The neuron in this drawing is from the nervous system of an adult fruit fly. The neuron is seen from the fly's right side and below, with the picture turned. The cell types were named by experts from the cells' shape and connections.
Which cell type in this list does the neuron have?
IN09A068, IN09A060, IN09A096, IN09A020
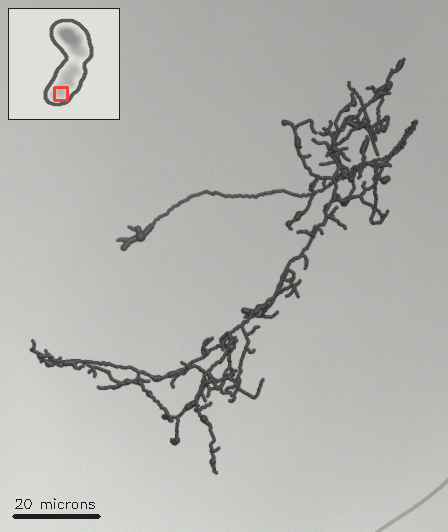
IN09A060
